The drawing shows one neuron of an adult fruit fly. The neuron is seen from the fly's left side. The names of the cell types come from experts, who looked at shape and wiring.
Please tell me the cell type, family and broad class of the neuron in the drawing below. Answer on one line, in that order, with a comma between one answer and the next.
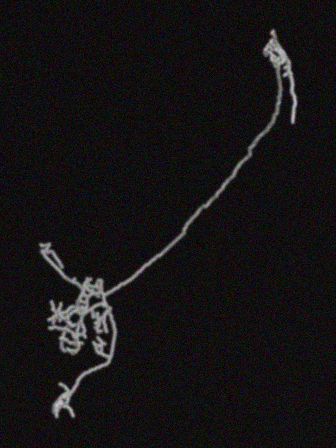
VP1l+_lvPN, hemilineage ALlv1, central-brain intrinsic neuron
